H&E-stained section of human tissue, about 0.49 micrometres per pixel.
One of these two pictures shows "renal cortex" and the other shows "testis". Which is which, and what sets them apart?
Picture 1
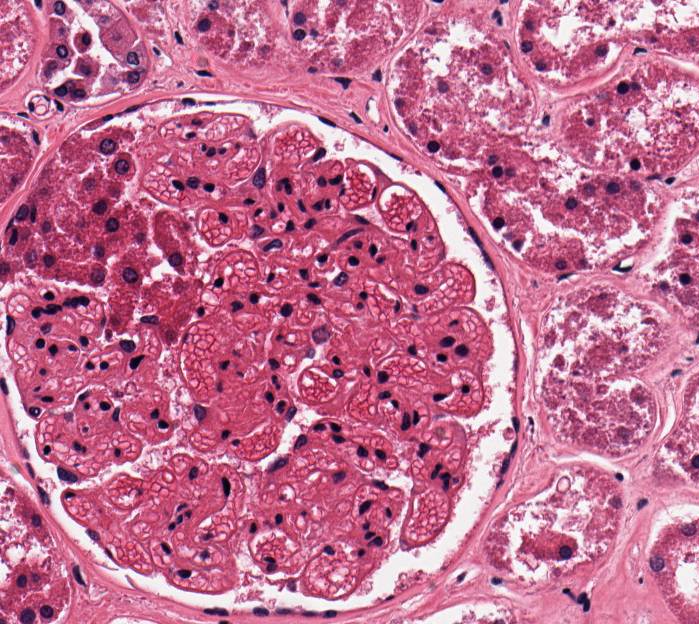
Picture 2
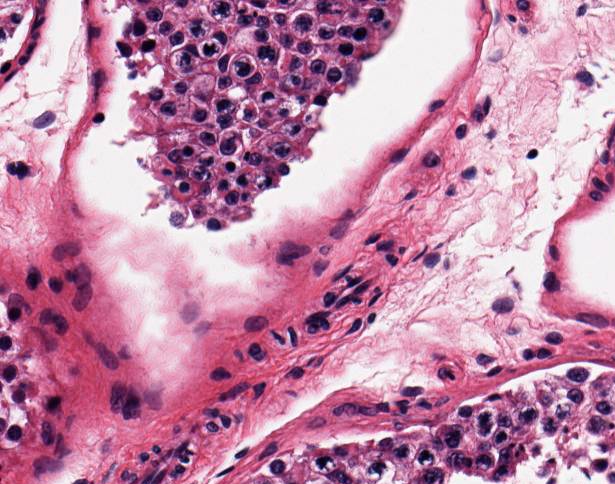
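Answer: picture 1 is renal cortex and picture 2 is testis. Picture 1 contains a single large round glomerulus filling the left and centre, ringed by tubules. Bowman's capsule is lined by flat parietal cells with thin elongated nuclei; small, dark nuclei lie scattered between the distended loops of the tuft. The surrounding tubules have abundant granular eosinophilic cytoplasm and round nuclei. Picture 2 shows rounded units packed with cells at top centre and along the lower right, separated by a diagonal band of connective tissue. Several nuclei in the top cluster show coarse, clumped chromatin. In the upper right, the tissue between units is loose and pale pink with wispy fibres and scattered spindle-shaped nuclei; no fat cells are present.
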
